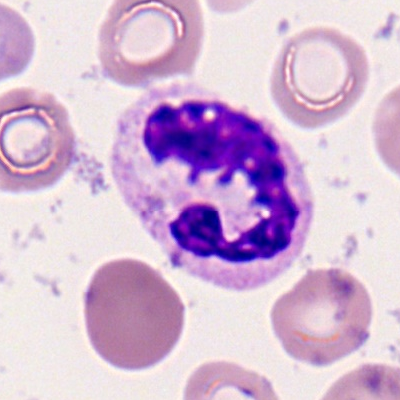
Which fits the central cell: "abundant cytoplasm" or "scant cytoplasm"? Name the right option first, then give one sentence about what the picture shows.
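Abundant cytoplasm. The cytoplasm is plentiful and pale pinkish-lilac.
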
